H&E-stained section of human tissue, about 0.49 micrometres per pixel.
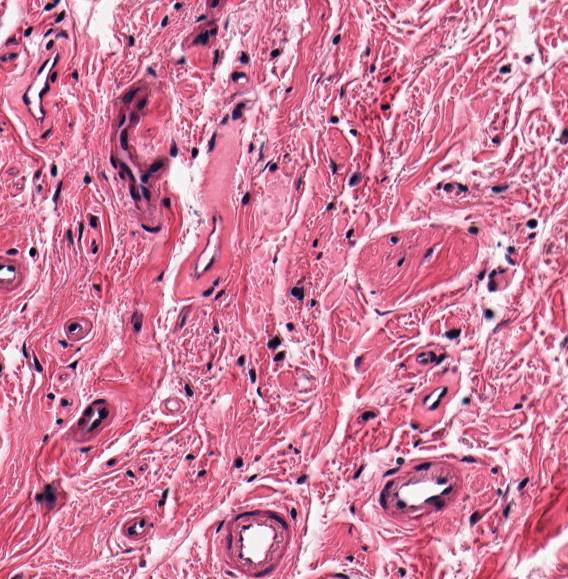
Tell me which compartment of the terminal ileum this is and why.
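I'd call this dense connective tissue: packed pink fibres fill the field, with no epithelium. Wavy bundles run mostly vertical to oblique, with small, dark, sparse nuclei lying singly.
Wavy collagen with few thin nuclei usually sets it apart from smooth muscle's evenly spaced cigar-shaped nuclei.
A round vessel near the bottom centre has an empty white lumen and thick pink wall.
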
